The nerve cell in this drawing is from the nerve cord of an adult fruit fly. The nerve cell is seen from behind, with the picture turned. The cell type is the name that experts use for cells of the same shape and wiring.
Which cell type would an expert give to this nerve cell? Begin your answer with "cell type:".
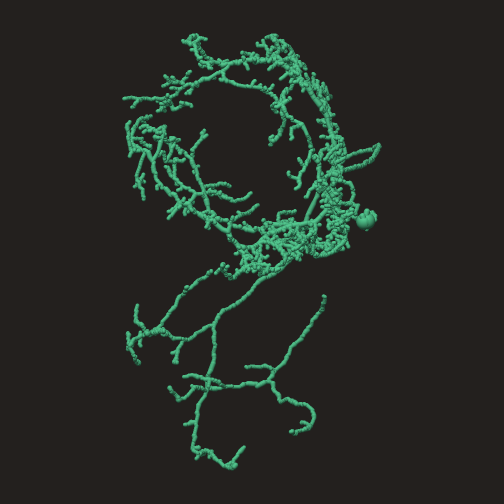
cell type: IN10B014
